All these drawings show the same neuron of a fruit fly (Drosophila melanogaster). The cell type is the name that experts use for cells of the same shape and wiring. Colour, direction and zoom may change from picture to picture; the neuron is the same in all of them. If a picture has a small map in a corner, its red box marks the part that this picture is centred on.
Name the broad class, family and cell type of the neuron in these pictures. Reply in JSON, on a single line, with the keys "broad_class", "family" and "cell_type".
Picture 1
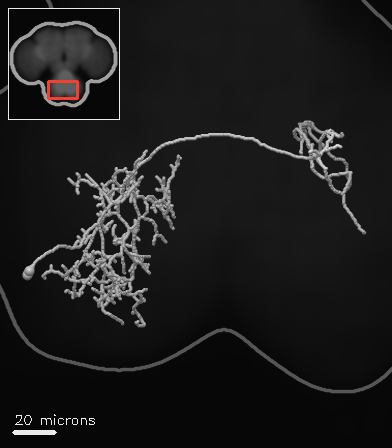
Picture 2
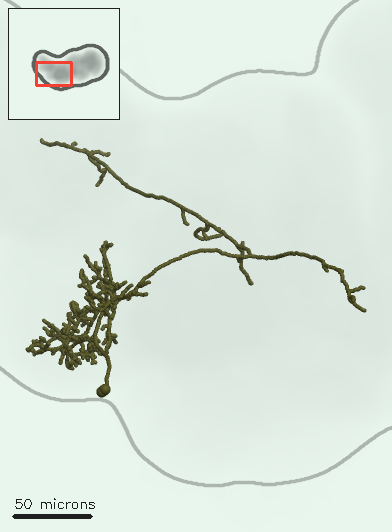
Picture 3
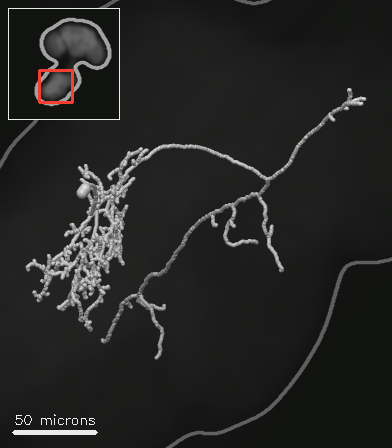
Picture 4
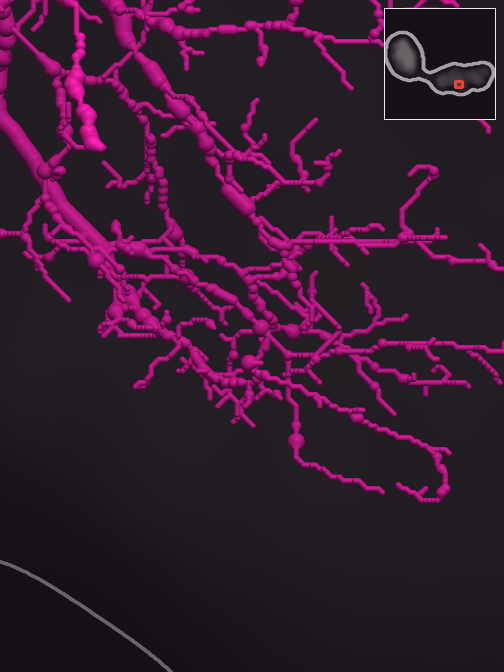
{"broad_class": "nerve-cord intrinsic neuron", "family": "hemilineage 08B", "cell_type": "IN08B054"}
